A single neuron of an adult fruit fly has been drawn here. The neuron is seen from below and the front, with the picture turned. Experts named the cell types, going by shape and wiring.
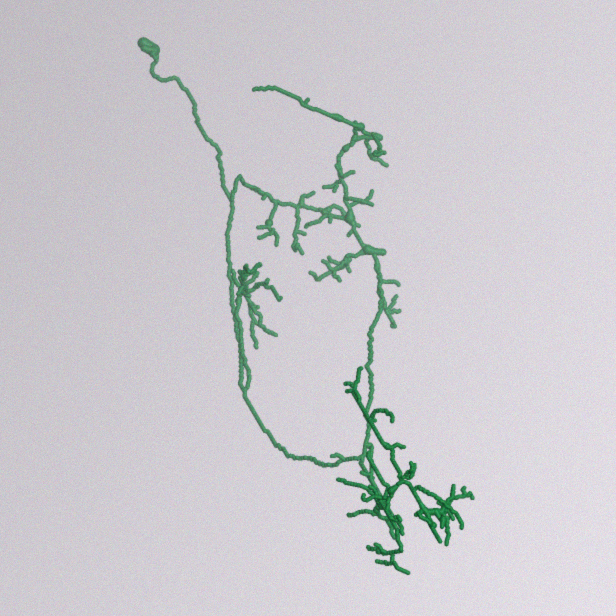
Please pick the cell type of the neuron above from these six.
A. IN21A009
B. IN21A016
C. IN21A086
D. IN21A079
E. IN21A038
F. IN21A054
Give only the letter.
C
